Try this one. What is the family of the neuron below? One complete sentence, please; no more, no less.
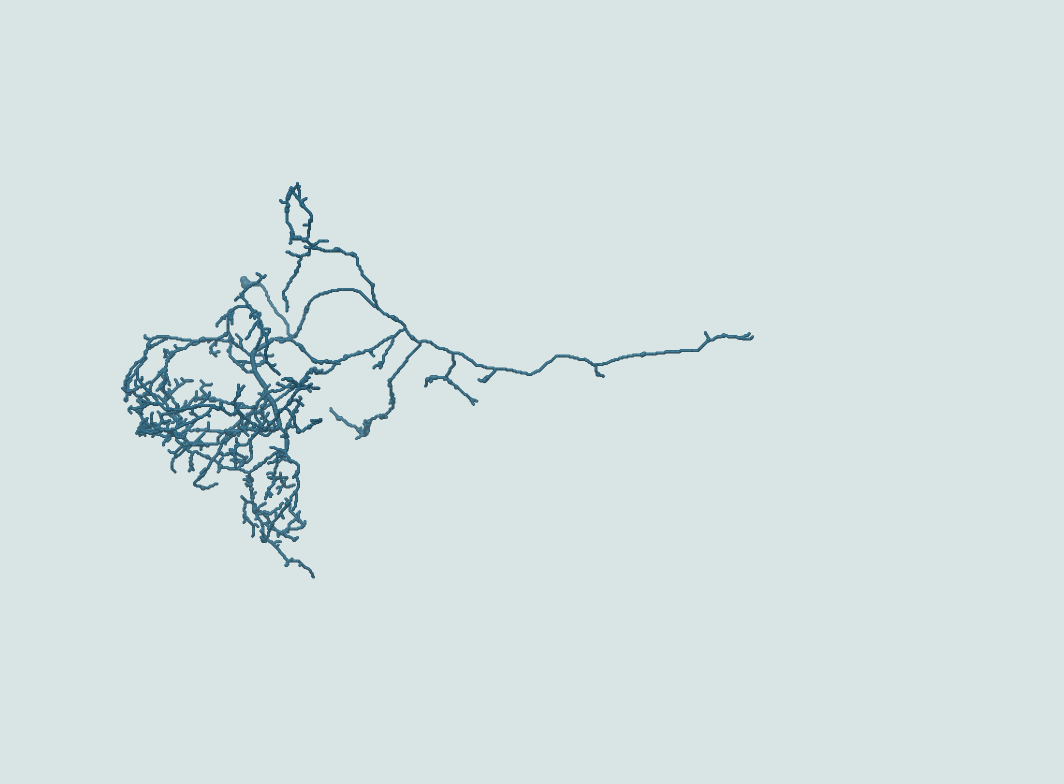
Family hemilineage DL1_ventral includes the neuron shown here.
